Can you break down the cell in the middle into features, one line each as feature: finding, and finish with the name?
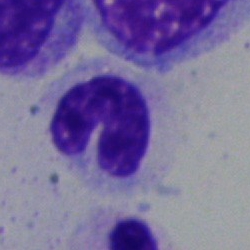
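Nuclear outline: bent into a horseshoe shape with a deep notch
Notch: opens downward
Chromatin: dense, staining dark purple
Cytoplasm: pale greyish-lilac
Name: band neutrophil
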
